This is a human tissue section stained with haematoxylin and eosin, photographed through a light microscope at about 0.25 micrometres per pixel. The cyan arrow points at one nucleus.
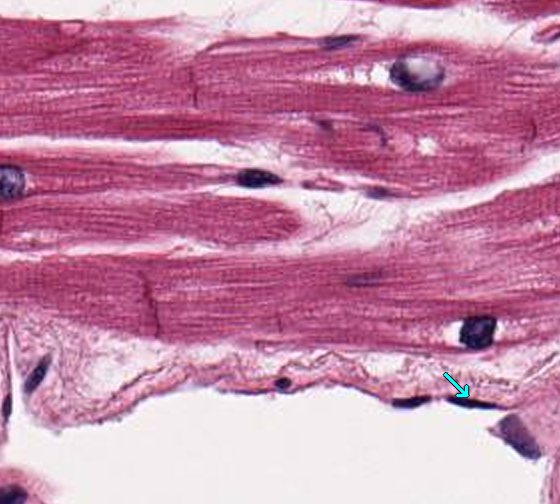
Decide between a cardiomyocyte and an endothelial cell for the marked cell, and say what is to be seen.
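This is an endothelial cell. The nucleus is a thin, flat, elongated sliver lying lengthwise along the tissue surface. The nucleus is dark and evenly stained, and much thinner than the plump nuclei in the muscle fibres above. No distinct cytoplasm can be made out around the nucleus; the cell is only a thin line. The cell lies at the very edge of the tissue facing the open, empty space, on the underside of a band of pale pink wavy fibres that separates it from the muscle. A similar flat dark nucleus lies just to its left along the same surface.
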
